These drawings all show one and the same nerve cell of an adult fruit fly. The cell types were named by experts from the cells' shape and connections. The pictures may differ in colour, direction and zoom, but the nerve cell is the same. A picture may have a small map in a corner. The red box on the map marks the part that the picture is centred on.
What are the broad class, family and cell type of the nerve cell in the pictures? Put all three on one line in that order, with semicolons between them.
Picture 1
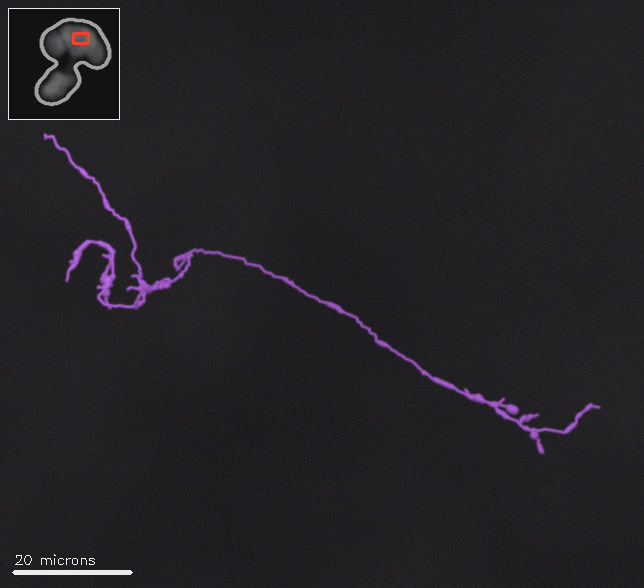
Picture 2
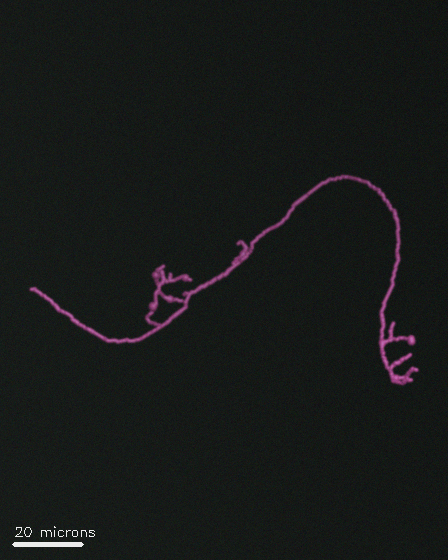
sensory neuron entering the brain; class olfactory; ORN_VC3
